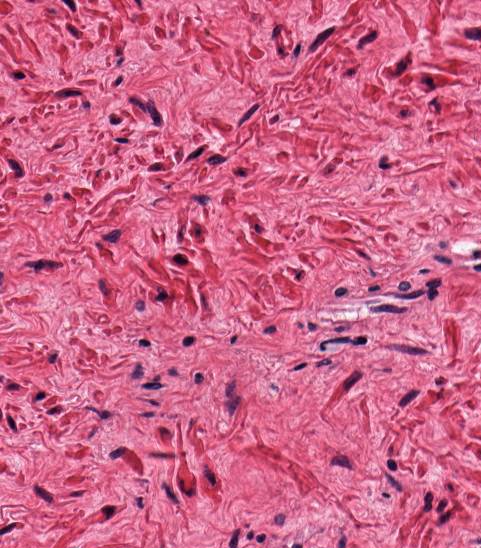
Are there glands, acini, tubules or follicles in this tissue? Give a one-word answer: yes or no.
No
